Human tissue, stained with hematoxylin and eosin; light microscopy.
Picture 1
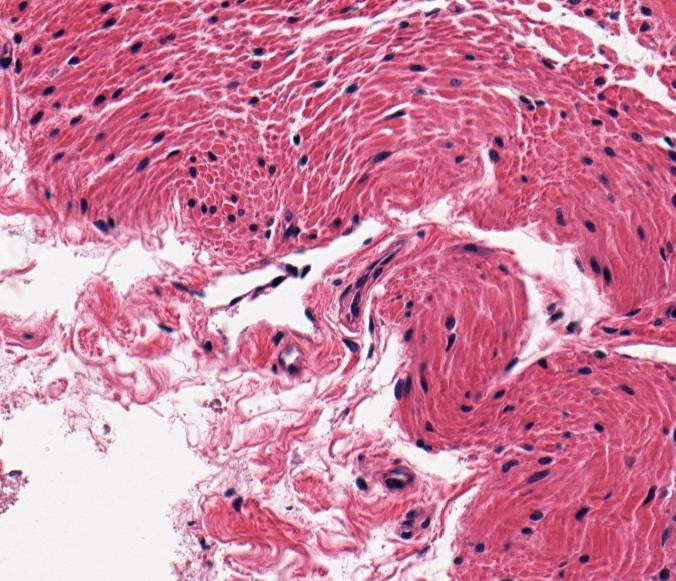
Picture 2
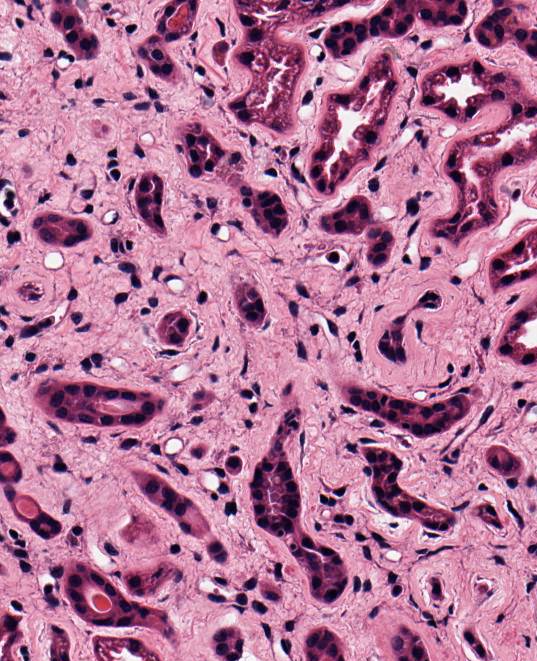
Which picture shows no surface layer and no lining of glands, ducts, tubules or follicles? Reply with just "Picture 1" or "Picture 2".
Picture 1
